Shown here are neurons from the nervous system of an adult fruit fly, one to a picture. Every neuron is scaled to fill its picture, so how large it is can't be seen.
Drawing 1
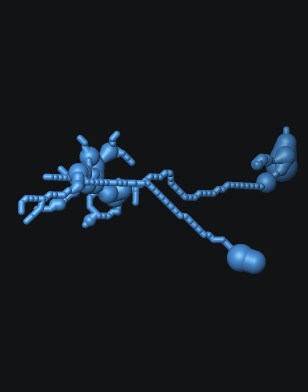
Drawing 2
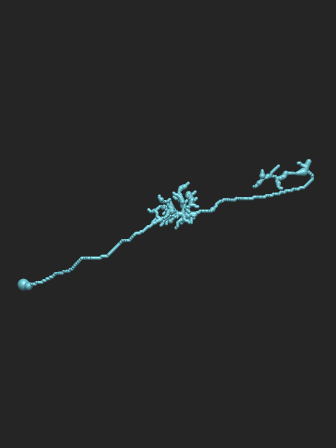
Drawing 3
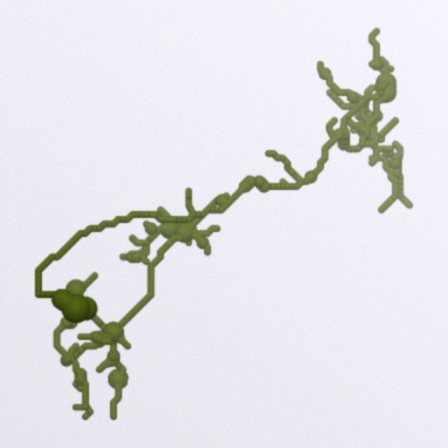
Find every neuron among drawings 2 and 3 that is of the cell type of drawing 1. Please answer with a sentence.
Drawing 2 is of the same cell type.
